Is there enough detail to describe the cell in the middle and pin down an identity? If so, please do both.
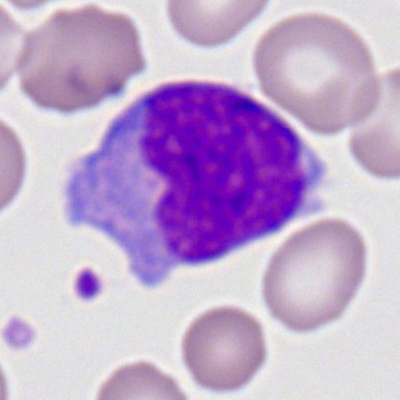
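The nucleus is positioned toward the right side of the cell. The cytoplasm is moderate in amount, not a thin rim, and contains neither distinct coarse granules nor vacuoles. The cell is a monocyte.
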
